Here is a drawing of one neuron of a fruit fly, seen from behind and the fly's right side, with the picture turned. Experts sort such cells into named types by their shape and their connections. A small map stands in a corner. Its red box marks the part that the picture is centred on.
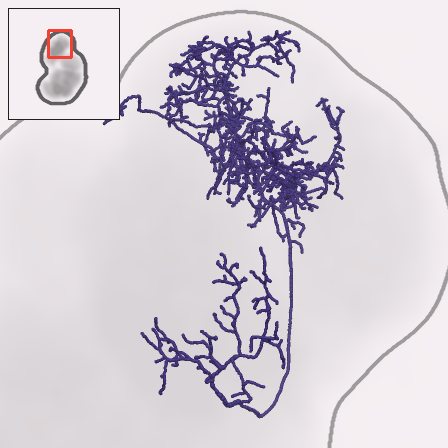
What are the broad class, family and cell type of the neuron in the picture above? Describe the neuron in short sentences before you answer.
In this view it is taller than it is wide. It is a nerve-cord intrinsic neuron. Its family is hemilineage 14B. The cell type is IN14B005.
